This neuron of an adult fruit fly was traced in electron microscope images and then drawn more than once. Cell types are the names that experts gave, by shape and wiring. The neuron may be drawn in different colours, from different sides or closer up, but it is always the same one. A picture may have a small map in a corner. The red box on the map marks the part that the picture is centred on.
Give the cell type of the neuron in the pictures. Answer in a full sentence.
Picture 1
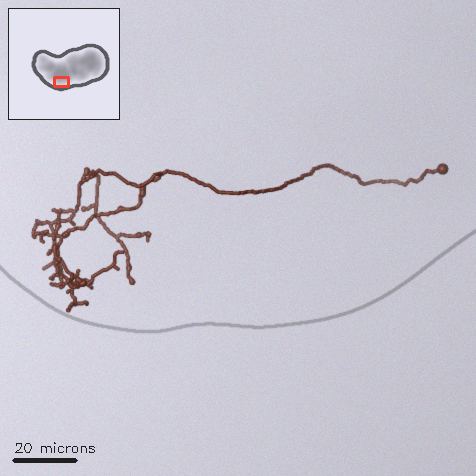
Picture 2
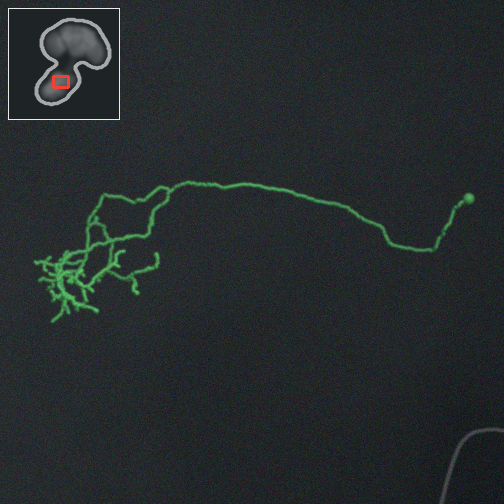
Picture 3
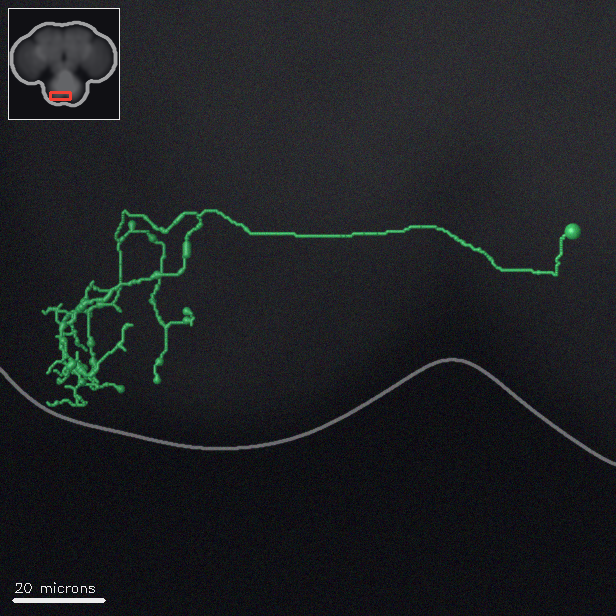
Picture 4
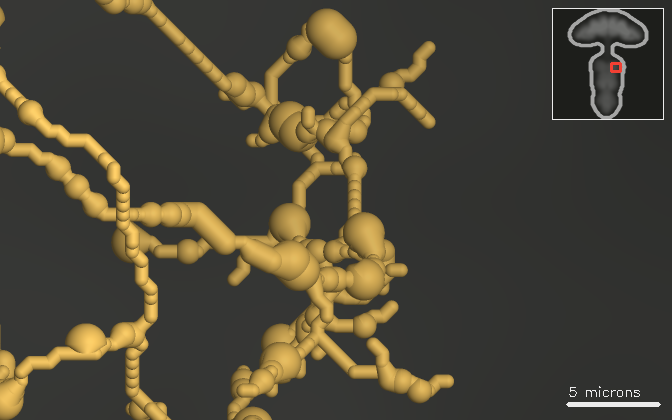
The cell type is IN14A115.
